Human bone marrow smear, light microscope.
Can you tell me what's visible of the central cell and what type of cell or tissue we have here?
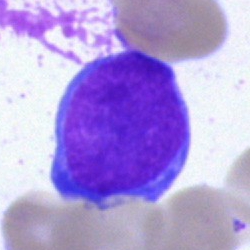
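Its outline is roughly round to oval, with smooth edges. The chromatin appears finely granular and evenly spread. Deep blue staining fills the cytoplasm, and no granules can be seen in it. This cell is a blast.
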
